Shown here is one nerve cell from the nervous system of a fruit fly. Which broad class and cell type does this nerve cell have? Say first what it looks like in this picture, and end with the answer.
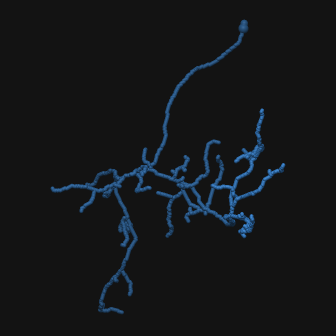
The cell body can be seen at the upper right of the picture. In this view it is taller than it is wide. It is a central-brain intrinsic neuron. It is of cell type SMP437.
